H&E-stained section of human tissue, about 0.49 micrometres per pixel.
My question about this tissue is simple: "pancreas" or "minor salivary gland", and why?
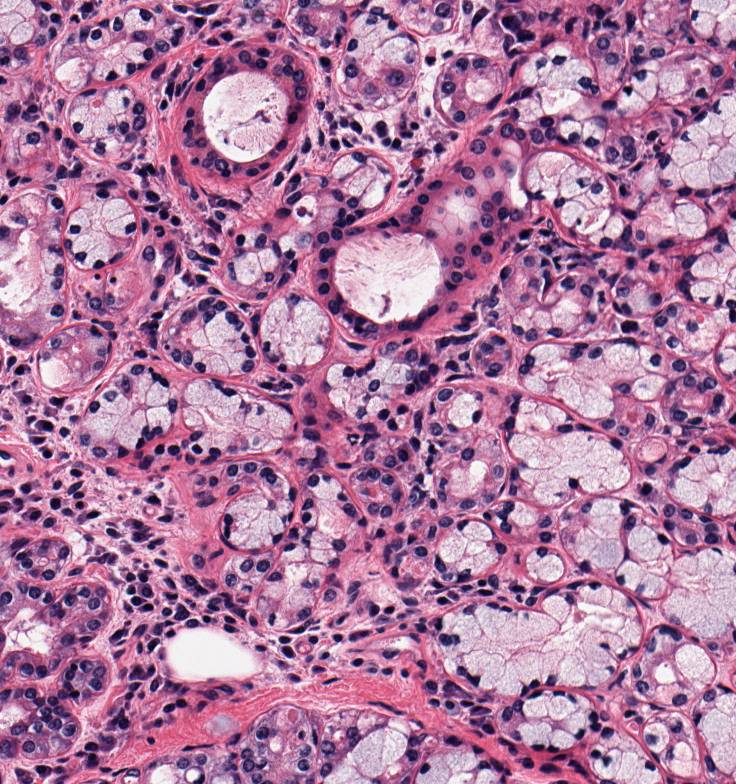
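This is minor salivary gland. Most acini are built of mucous cells with pale, foamy, grey-blue cytoplasm, their dark flattened nuclei pressed to the cell bases.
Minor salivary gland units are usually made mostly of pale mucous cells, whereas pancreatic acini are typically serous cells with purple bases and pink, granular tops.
Small dark round lymphocyte nuclei are scattered in the stroma between acini, most numerous at lower left, where a single clear oval empty space also lies.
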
